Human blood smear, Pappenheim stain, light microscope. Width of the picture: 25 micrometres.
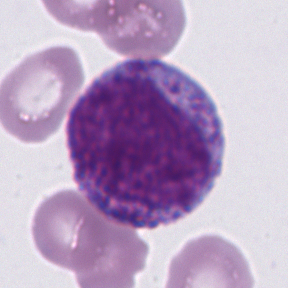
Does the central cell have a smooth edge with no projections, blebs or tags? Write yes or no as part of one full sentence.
Yes, in outline this cell is smooth rather than rough.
